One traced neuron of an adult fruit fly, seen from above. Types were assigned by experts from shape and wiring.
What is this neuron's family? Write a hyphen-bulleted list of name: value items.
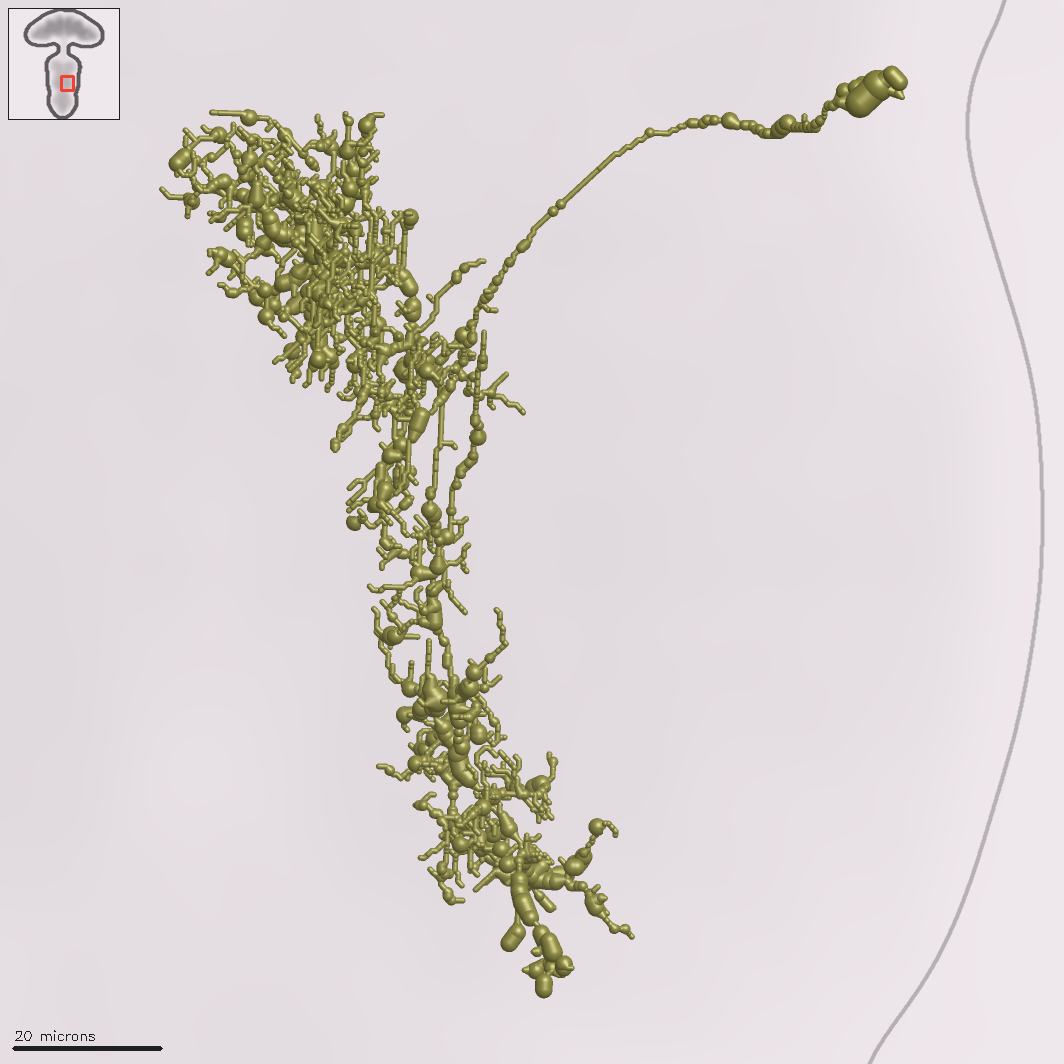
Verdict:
- family: hemilineage 09A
